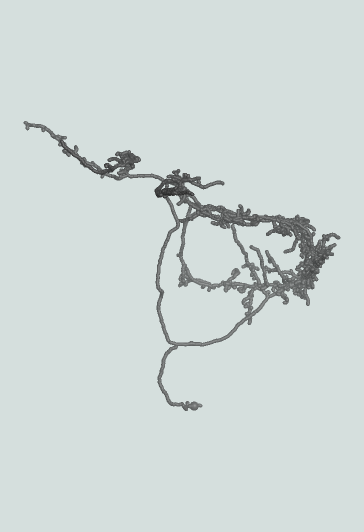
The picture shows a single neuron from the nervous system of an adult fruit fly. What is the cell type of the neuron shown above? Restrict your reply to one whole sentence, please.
In the scheme of cell types, this neuron is WED076.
